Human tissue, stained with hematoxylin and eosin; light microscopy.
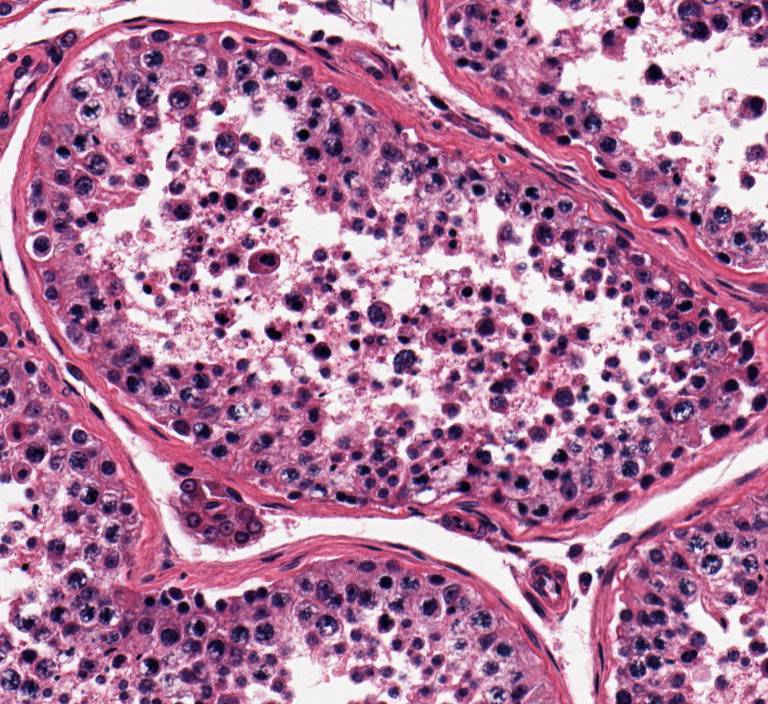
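Testis: one large elongated tubule, cut in cross-section, fills the centre, with parts of several neighbours around the edges. Its lining is a stratified epithelium of rounded cells many layers deep. Scattered through the middle layers I notice large round cells with coarse, thread-like nuclear chromatin. Nearer the lumen, small, round, densely dark nuclei crowd the inner layers.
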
